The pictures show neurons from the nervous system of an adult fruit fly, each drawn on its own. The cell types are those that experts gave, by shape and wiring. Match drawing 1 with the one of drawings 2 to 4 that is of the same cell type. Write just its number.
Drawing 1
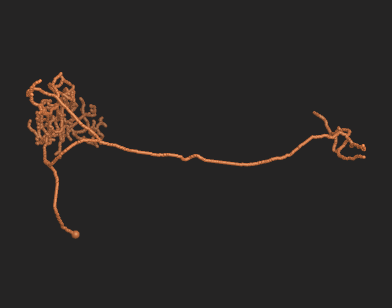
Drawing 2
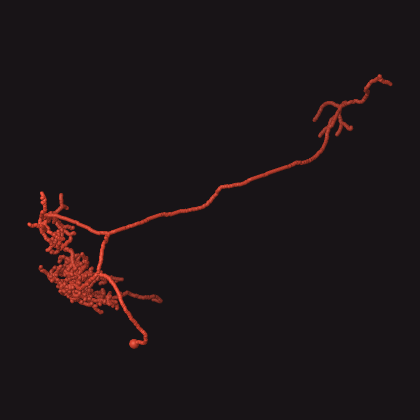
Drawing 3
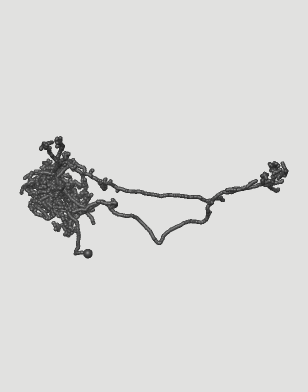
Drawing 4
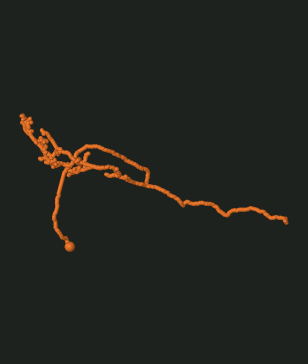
2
